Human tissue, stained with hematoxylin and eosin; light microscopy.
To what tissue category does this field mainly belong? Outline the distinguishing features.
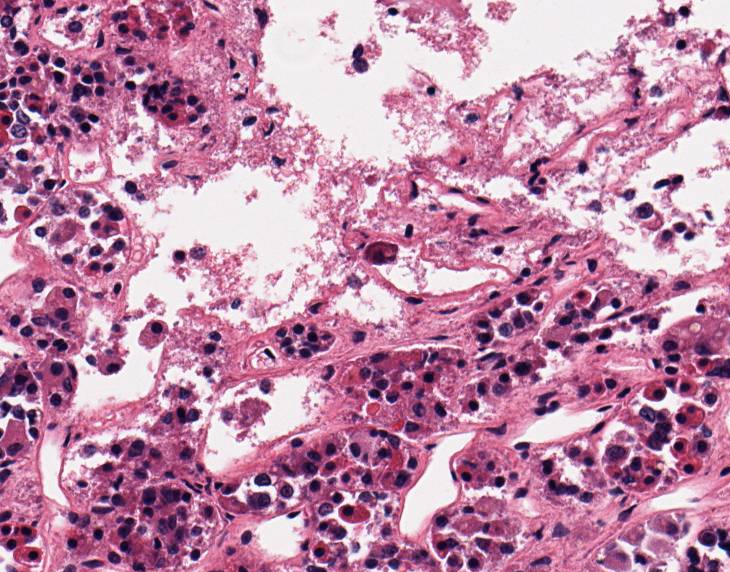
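This field mainly shows pars distalis of the pituitary. What tips it for me are the scattered cells among the nests whose bright red cytoplasm stands out from their neighbours.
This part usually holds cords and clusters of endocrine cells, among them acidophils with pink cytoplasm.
I see no glands with epithelium-lined lumens anywhere. Toward the upper middle and upper right there is loose, pale, wispy pink material with few cells, and large irregular white gaps tear the upper half of the tissue apart.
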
